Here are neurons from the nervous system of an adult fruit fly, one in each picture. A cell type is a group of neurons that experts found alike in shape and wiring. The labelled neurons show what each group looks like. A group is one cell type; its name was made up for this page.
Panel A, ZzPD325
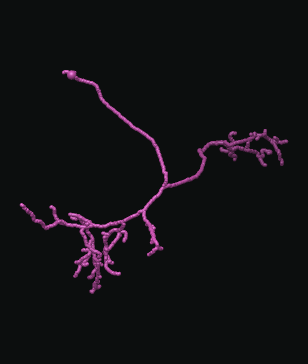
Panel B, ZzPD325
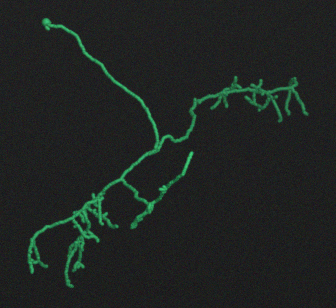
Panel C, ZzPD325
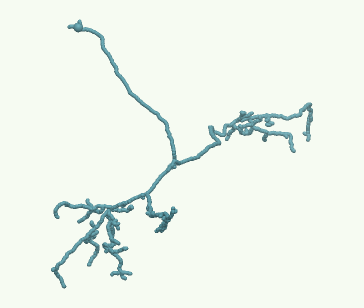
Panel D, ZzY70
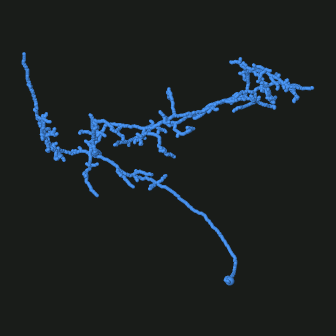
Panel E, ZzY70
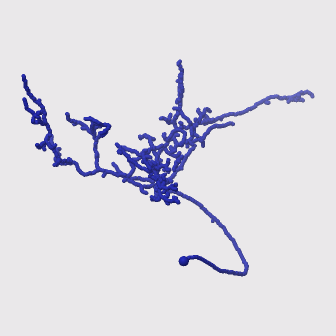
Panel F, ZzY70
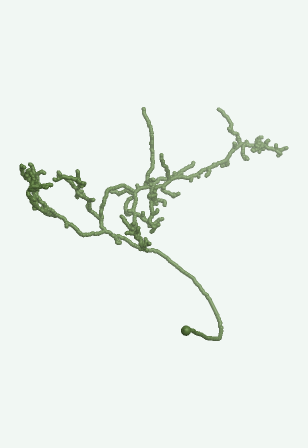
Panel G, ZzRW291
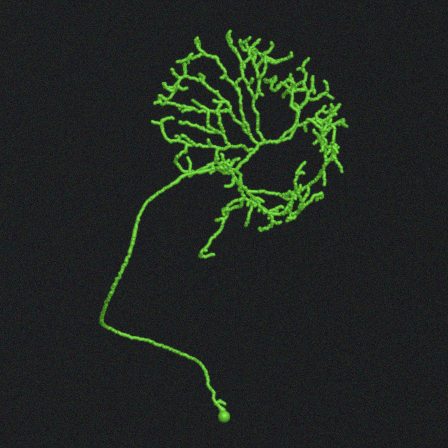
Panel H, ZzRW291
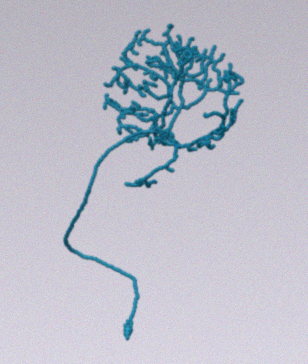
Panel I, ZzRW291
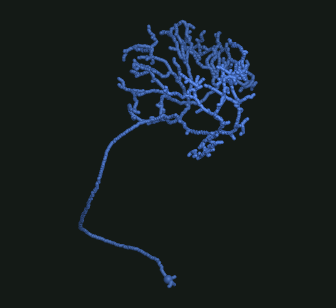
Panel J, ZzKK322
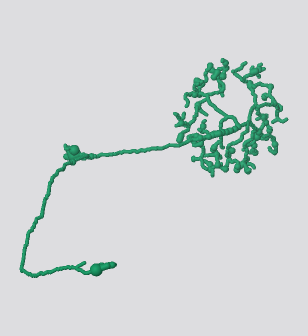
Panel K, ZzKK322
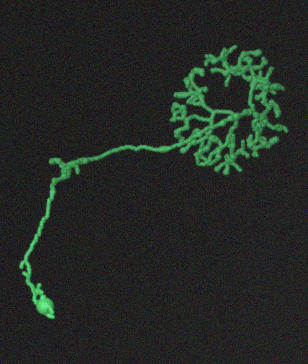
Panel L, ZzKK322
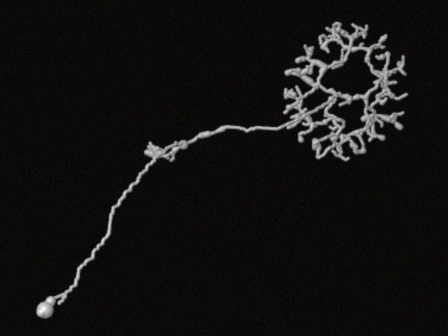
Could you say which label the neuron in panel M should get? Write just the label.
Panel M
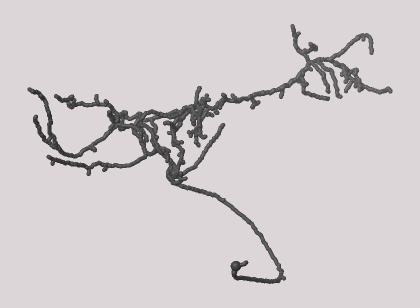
ZzY70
